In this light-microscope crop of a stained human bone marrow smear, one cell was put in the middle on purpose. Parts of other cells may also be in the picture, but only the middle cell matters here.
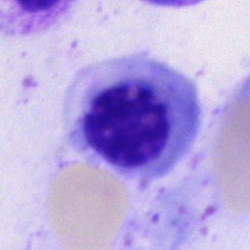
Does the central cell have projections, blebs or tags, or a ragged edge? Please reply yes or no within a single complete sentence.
No, the border of this cell is smooth instead of ragged.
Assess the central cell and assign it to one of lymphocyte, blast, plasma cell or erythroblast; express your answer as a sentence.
Within this crop, an erythroblast occupies the central position.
